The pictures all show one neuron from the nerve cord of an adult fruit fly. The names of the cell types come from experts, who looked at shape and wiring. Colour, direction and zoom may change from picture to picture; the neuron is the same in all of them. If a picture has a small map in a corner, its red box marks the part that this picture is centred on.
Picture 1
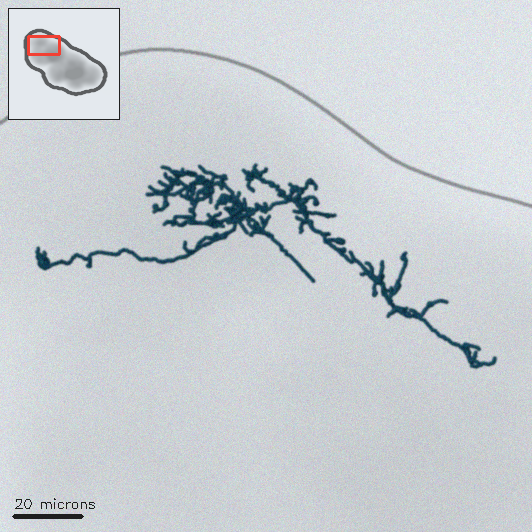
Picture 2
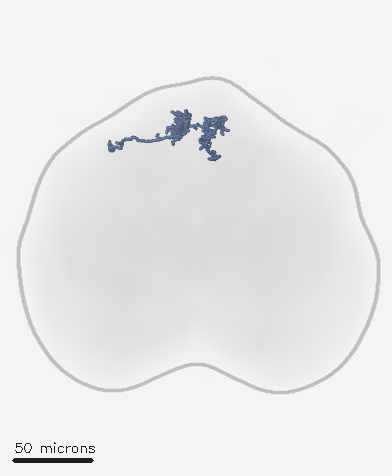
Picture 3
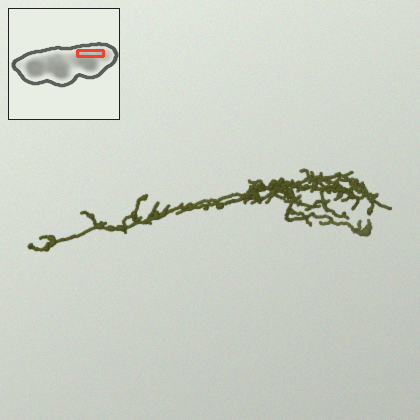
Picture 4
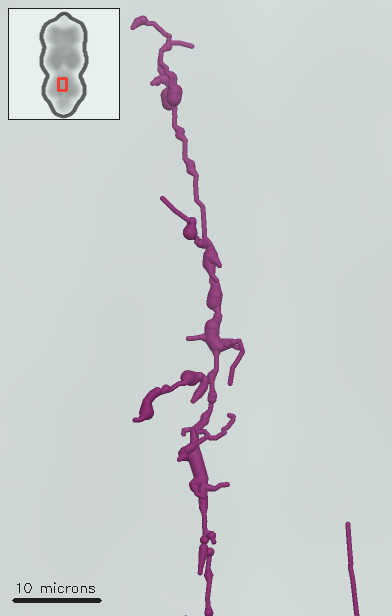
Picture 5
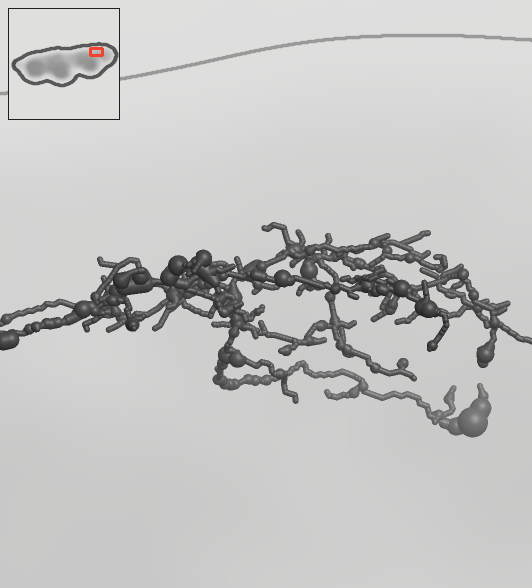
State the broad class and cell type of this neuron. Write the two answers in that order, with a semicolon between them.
nerve-cord intrinsic neuron; INXXX426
